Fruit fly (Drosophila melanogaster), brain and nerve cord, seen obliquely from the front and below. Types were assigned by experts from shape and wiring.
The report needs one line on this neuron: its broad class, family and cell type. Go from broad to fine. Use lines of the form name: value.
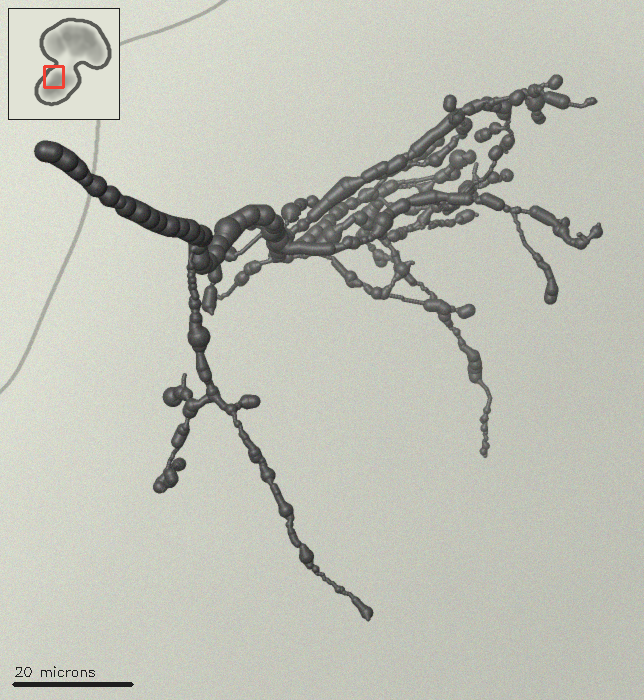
broad class: sensory neuron entering the nerve cord
family: class mechanosensory proprioceptive
cell type: SNpp05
